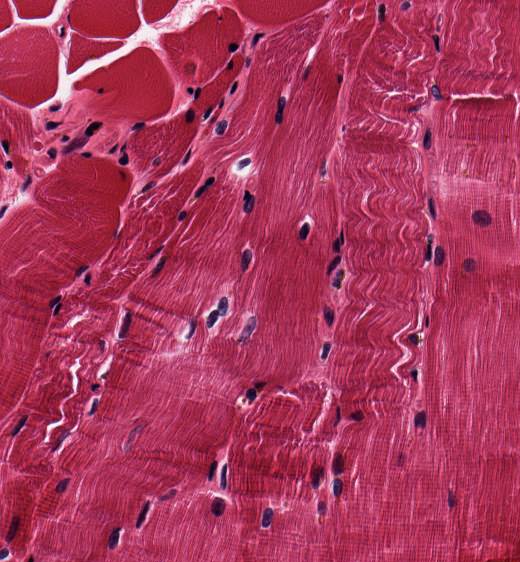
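Skeletal muscle: the fibres running lengthwise show fine transverse cross-striations, while those in the top left corner are cut across and come out as polygonal profiles. The cytoplasm stains deep pink, and the dark, elongated muscle nuclei sit mostly along the fibre edges.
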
